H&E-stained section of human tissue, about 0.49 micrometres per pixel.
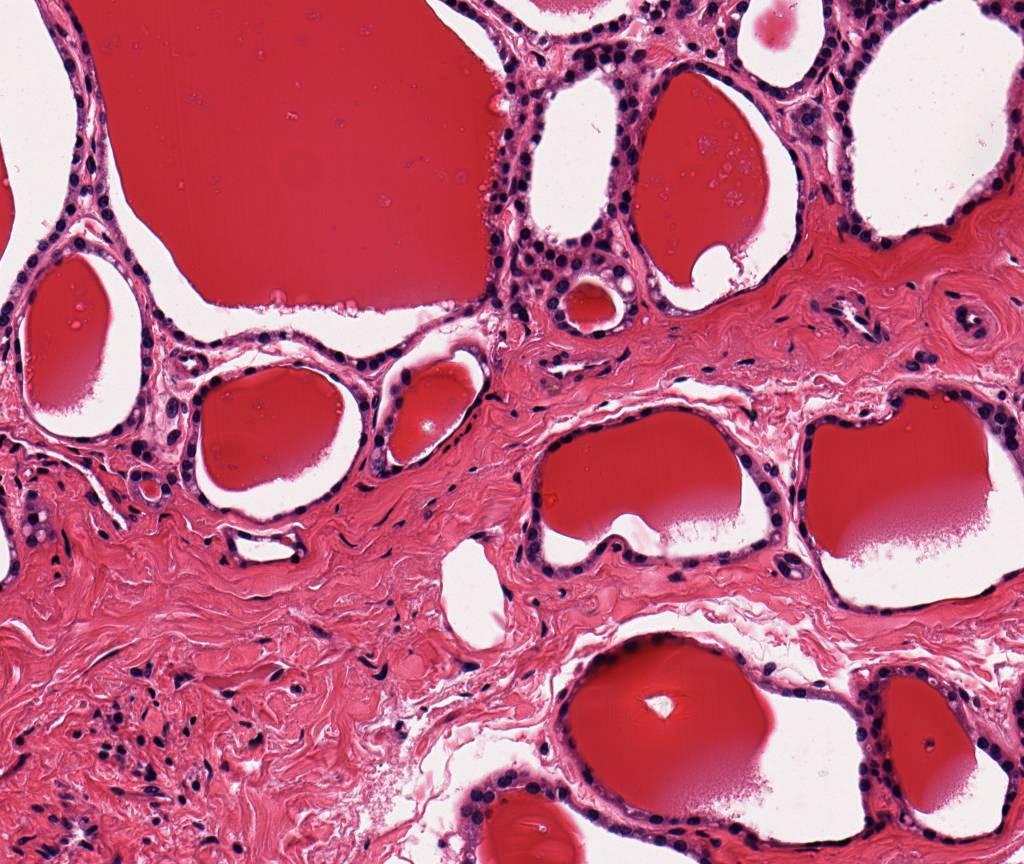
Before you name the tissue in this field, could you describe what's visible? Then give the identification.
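Look first at the follicles filling the field: rounded and irregular, of widely varying size, set in bands of pink fibrous stroma. A single layer of flattened to low cuboidal cells with small dark round nuclei lines each one. Most hold homogeneous deep red colloid, and no papillary fronds project into any lumen. This is thyroid.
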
